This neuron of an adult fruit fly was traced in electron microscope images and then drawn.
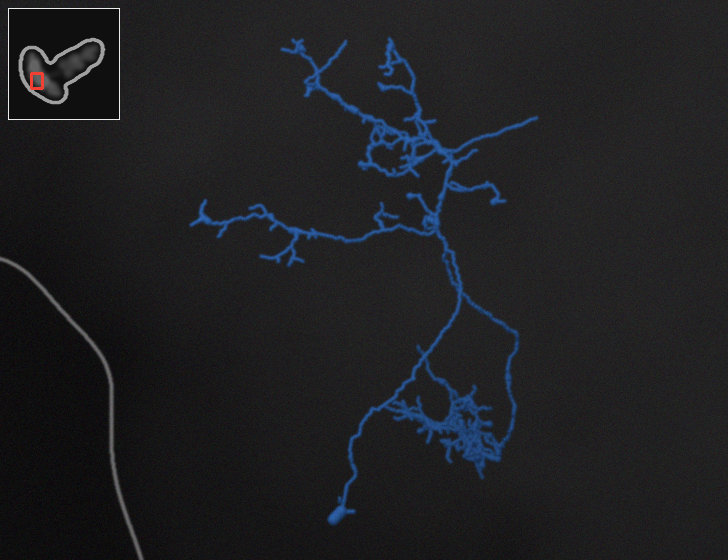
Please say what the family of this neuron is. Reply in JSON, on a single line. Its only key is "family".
{"family": "hemilineage CREa2_ventral"}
